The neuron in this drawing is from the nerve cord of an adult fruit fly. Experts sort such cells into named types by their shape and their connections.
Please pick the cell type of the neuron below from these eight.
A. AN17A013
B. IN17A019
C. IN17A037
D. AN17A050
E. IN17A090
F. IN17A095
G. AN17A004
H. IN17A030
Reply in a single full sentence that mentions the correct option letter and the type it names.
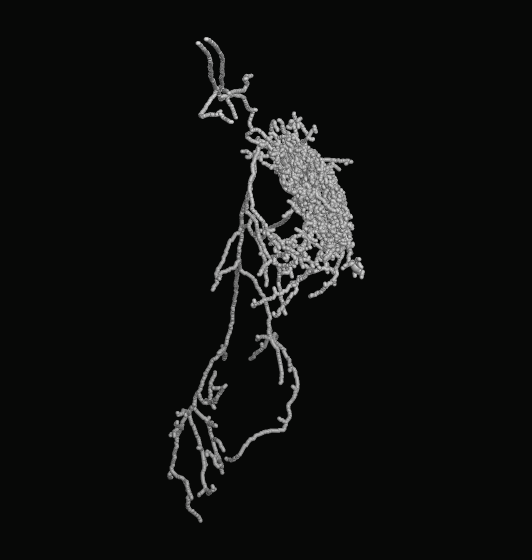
The neuron is of the AN17A004 cell type, which is option G.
